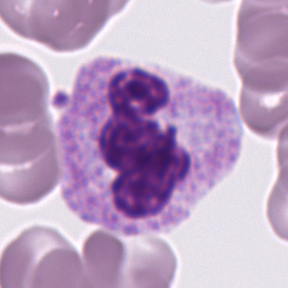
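Segmented neutrophil: the nucleus, I note, runs roughly top to bottom through the middle of the cell, its chromatin dark purple and coarsely clumped. The abundant, pale pinkish-lilac cytoplasm holds fine purplish granules scattered evenly throughout.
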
